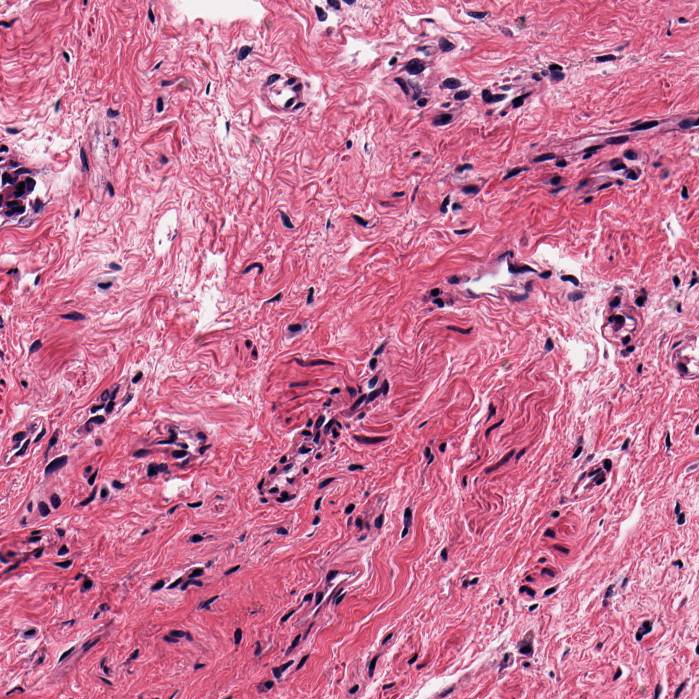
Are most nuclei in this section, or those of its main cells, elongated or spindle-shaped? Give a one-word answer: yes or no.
Yes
